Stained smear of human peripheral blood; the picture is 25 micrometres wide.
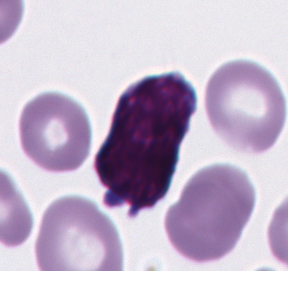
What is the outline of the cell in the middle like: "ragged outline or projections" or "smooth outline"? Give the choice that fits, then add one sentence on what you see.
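Ragged outline or projections. Small bluish knob-like projections stick out from the lower end of the cell.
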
